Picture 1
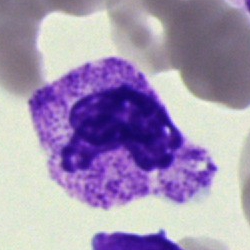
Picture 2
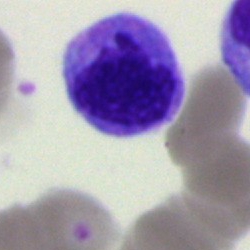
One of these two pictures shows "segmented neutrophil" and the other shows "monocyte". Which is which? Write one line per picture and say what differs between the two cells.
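Picture 1 is a segmented neutrophil. The cytoplasm is abundant and pale pinkish-lilac.
Picture 2 is a monocyte. The nucleus fills most of the cell.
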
